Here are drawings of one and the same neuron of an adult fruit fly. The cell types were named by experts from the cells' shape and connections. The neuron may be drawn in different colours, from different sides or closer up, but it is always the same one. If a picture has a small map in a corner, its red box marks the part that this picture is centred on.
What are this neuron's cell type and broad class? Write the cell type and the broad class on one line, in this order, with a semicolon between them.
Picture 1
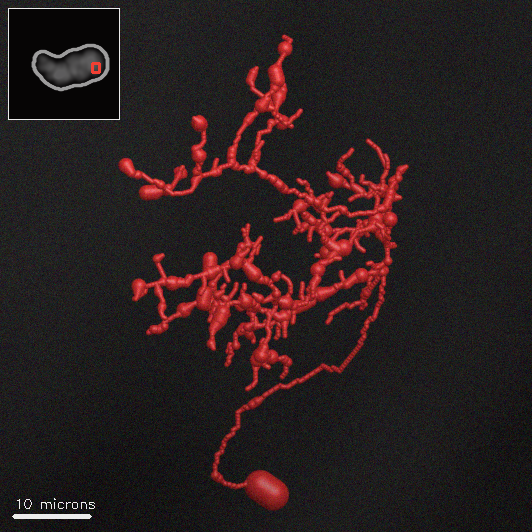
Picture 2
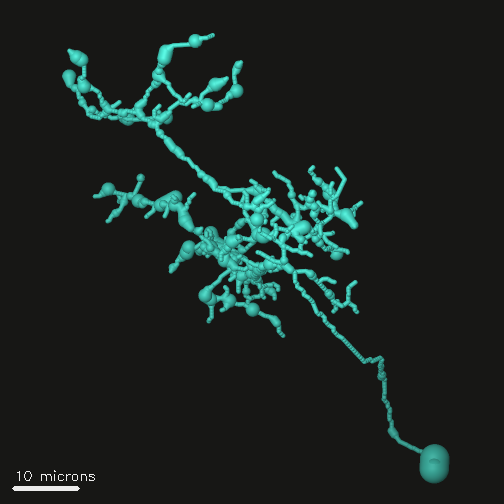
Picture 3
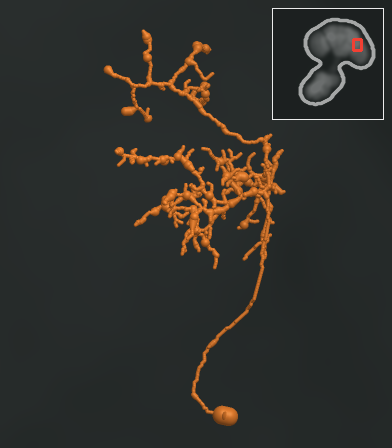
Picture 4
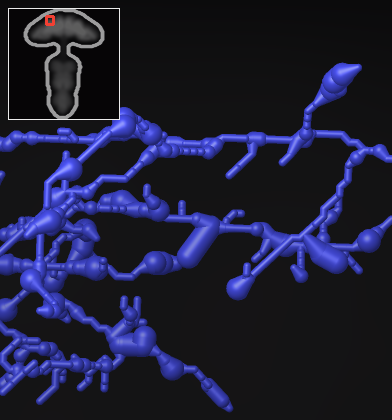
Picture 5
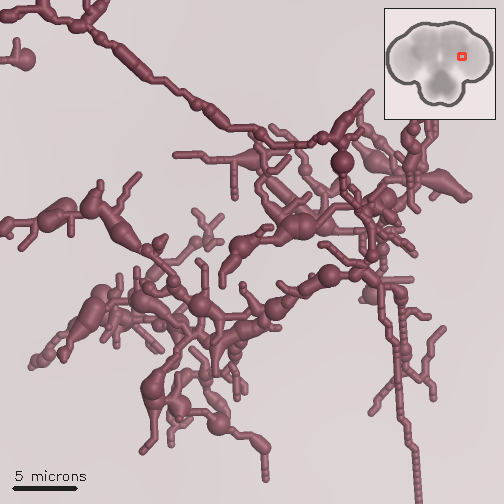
CB1207_a; central-brain intrinsic neuron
